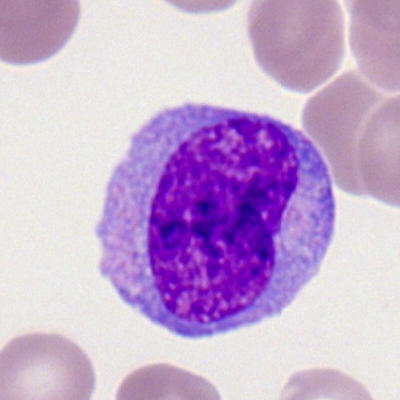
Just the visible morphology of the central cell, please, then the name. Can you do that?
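Outline's roughly round, though the edge is slightly uneven, mostly on the left. Chromatin is clumped, darker patches scattered through paler areas. Fine pinkish-purple granules sit in the cytoplasm. It's a monocyte.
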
